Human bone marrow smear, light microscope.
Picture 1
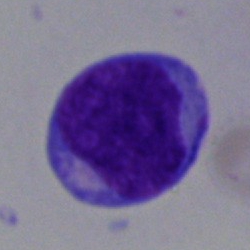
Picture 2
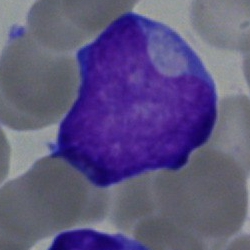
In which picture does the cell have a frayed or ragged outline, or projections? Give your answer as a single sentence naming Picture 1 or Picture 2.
The rough outline belongs to the cell in picture 2.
